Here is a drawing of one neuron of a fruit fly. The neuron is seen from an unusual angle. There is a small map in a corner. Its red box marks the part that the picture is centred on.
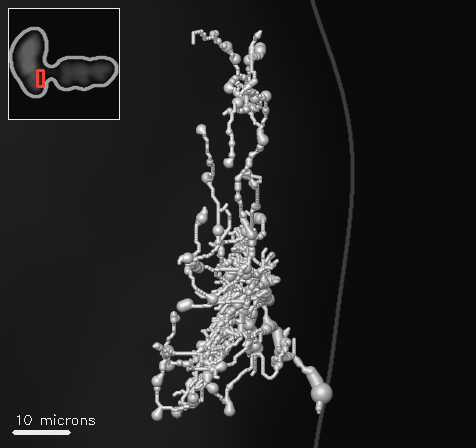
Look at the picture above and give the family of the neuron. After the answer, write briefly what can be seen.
The family is LPi. This is an optic-lobe intrinsic neuron. It is in the brain and does not reach the nerve cord. By the scale bar it is about 70 microns tall in this view. The picture shows dozens of branch ends.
